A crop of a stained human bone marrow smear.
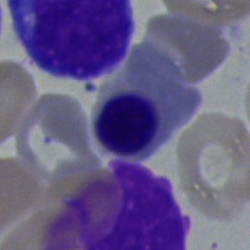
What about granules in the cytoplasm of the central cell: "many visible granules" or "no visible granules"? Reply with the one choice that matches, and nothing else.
No visible granules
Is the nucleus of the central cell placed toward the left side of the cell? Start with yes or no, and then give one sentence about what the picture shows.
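Yes. The nucleus sits off-centre, toward the lower left of the cell.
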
